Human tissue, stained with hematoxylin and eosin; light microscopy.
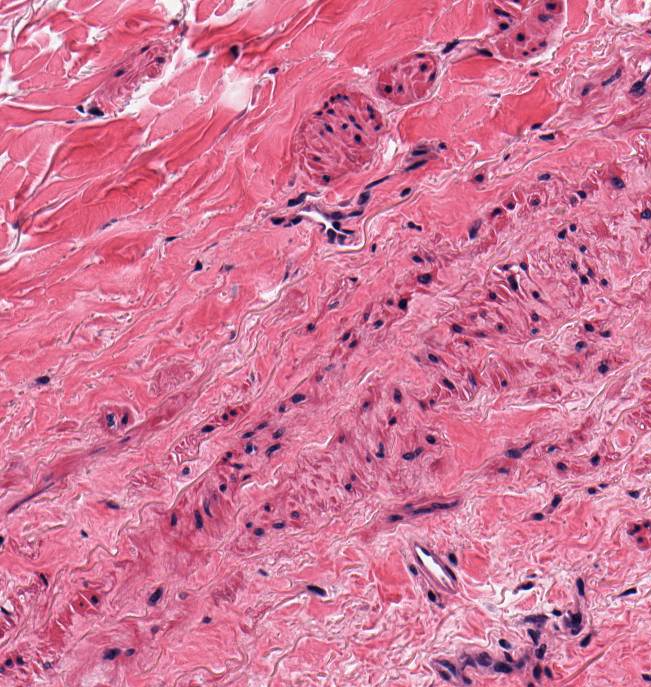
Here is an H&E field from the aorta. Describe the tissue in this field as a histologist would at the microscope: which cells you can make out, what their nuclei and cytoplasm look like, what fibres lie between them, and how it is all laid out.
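Upper left, fibre bundles are deeper pink, separated by narrow white clefts. Spindle-shaped cells with elongated dark nuclei lie among fibres, most crowded in a mid-field band. Near top centre is a small, rounded, cross-cut bundle of pink fibres with wavy nuclei, set apart from surrounding stroma.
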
